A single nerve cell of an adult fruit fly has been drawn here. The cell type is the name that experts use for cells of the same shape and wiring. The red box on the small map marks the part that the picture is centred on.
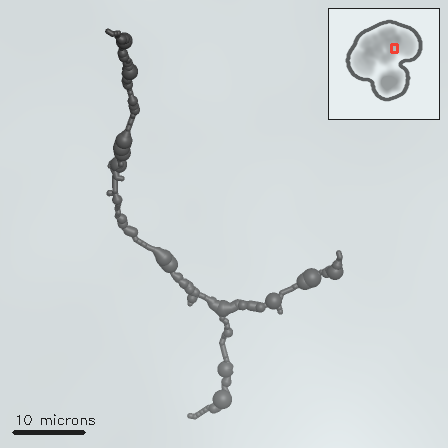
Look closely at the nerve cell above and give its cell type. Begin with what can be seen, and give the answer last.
The drawing shows no cell body. From top to bottom in the picture it spans about 55 microns. There are a dozen or fewer branch ends. It is a sensory neuron entering the brain. Its cell type is JO-DA.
